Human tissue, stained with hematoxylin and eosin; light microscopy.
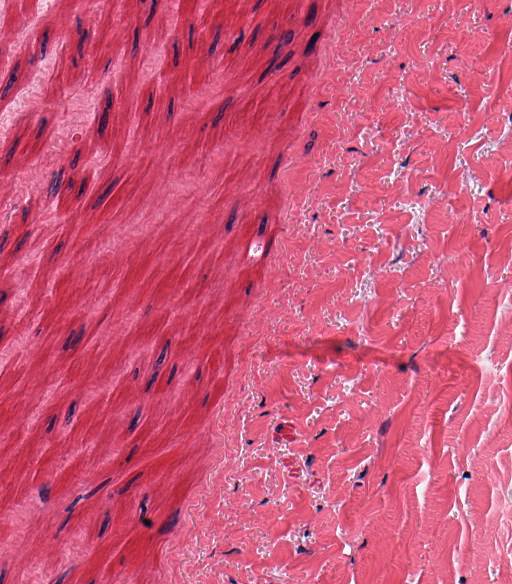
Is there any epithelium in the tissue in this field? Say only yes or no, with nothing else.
No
